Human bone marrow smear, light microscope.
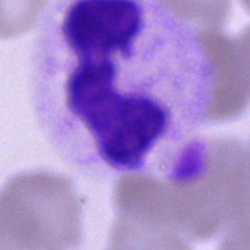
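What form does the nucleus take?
It is divided into lobes joined by narrowed connections; the top lobe is joined to the rest by a distinctly narrow waist.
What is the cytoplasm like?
Plentiful and pale lilac, widest on the right side of the nucleus, with fine, scattered pinkish-purple granules.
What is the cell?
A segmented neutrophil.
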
